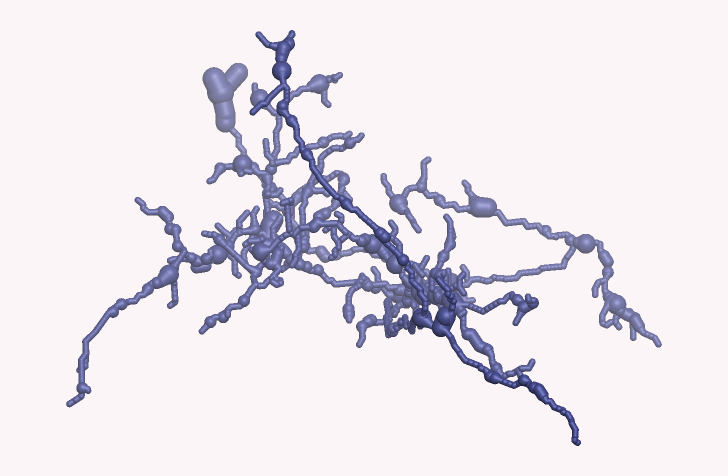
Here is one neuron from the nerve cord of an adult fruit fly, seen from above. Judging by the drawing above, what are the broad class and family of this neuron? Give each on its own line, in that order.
nerve-cord intrinsic neuron
hemilineage 01B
